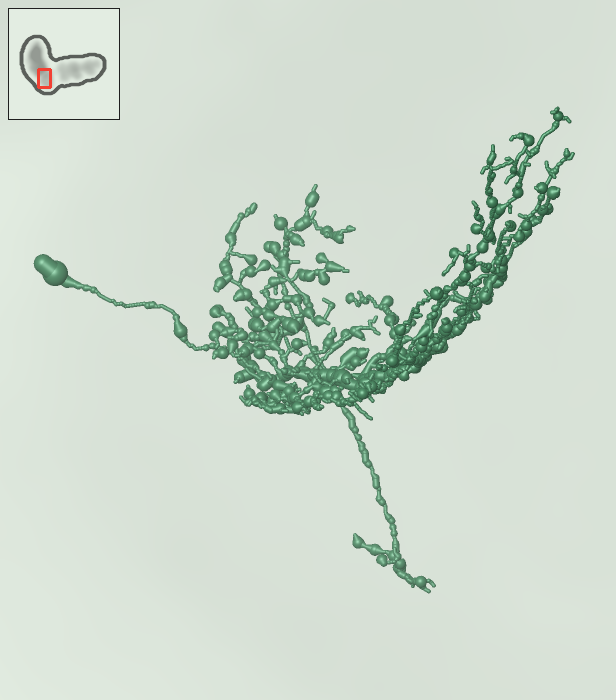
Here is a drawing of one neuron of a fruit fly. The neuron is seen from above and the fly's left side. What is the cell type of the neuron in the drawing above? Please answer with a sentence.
The cell type is Pm7_Li28.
